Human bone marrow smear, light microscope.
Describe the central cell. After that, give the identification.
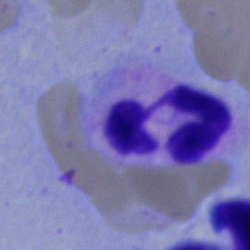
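Roughly round in outline, the central cell has dark purple, densely condensed chromatin. No nucleoli are visible in its nucleus. This is a segmented neutrophil.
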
